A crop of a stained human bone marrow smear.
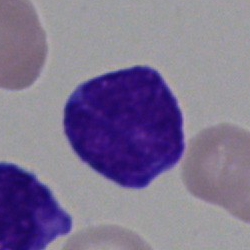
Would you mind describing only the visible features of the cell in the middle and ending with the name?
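First, the outline is roughly polygonal, with blunt corners rather than a smooth round edge. Second, the whole cell stains a deep blue-purple. Third, the chromatin looks fairly fine, with small paler pinkish specks scattered through it. Fourth, no vacuoles are visible. The cell is a blast.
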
